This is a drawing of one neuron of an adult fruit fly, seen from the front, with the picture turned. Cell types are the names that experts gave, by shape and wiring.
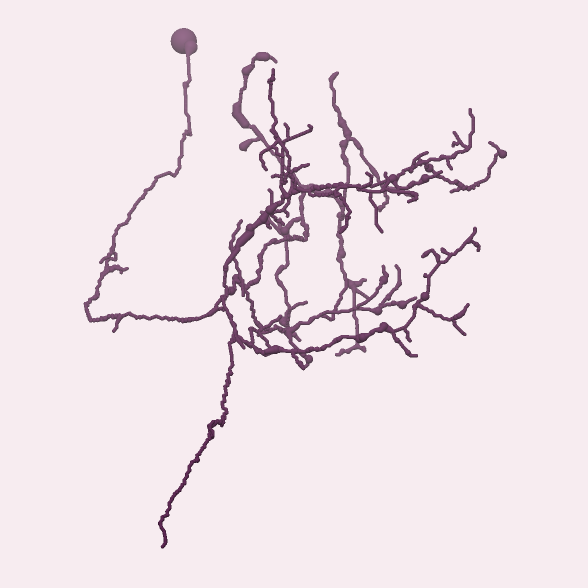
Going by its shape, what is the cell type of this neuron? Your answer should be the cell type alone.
IN21A039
